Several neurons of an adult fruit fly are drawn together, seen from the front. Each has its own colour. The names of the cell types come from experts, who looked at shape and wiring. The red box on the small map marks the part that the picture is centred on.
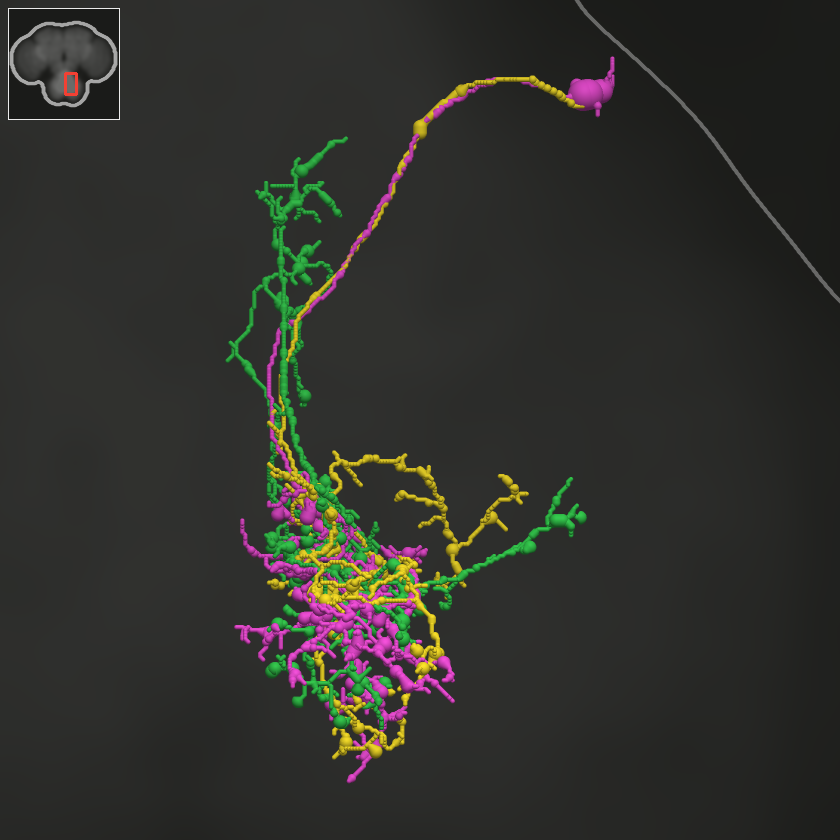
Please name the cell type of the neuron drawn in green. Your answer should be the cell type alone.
IN09A032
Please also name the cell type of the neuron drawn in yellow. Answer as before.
IN09A070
